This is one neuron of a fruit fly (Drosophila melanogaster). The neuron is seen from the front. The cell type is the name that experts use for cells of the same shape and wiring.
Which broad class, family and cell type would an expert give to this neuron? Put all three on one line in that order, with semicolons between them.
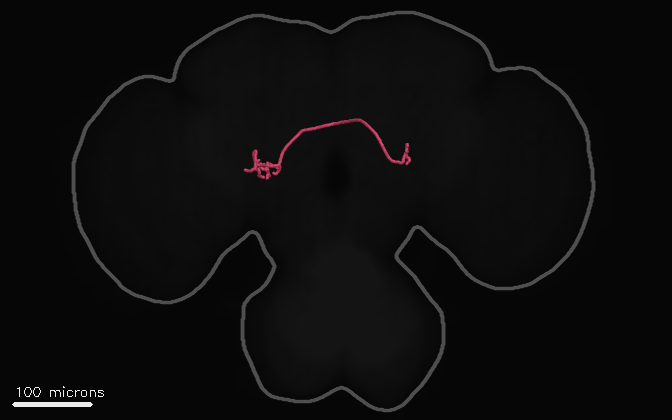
sensory neuron entering the brain; class olfactory; ORN_VA1v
